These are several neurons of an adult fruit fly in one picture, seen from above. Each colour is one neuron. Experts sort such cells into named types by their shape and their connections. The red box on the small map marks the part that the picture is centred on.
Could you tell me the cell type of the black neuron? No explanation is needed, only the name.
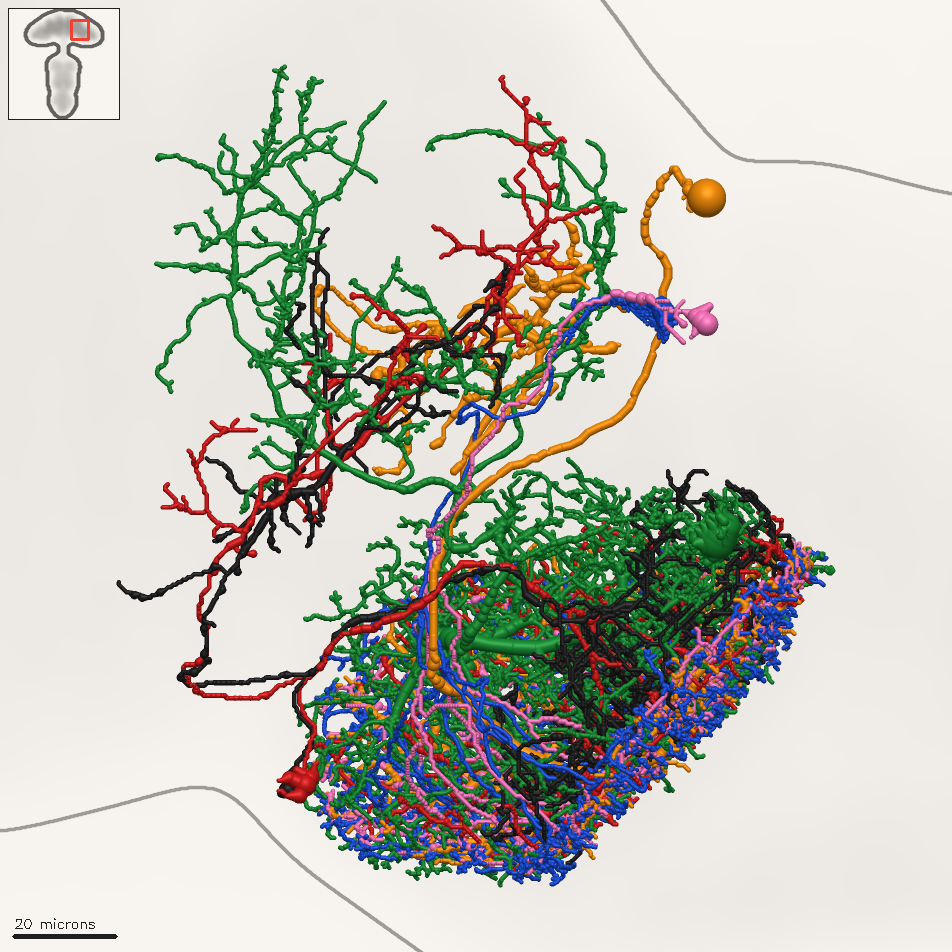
LT73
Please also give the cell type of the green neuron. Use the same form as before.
LT87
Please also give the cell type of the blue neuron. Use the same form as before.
Li11a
